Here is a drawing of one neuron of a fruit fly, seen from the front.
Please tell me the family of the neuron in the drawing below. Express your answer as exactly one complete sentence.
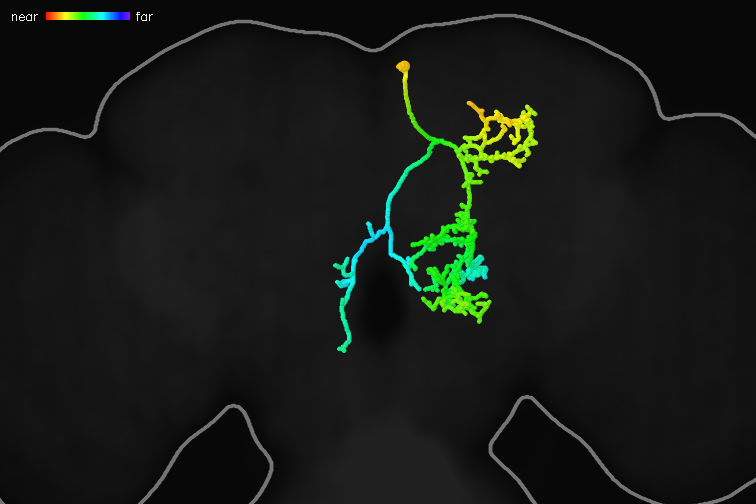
In terms of family, the neuron is hemilineage SMPad2.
